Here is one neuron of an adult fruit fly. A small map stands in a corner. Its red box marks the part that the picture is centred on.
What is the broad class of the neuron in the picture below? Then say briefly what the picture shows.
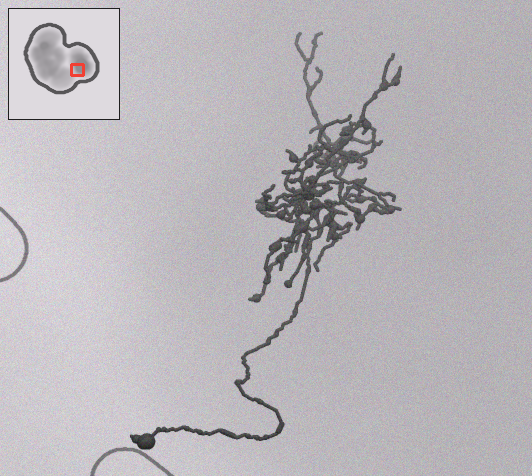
This is a nerve-cord intrinsic neuron. The cell body can be seen at the lower left of the picture. The picture shows dozens of branch ends.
